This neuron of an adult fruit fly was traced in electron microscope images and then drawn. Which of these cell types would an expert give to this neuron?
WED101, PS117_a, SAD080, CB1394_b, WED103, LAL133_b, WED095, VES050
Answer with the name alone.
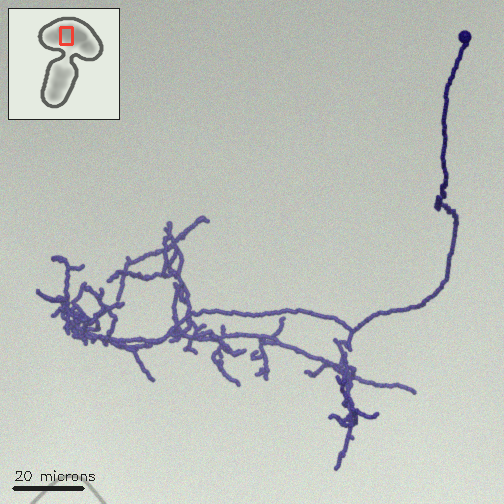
WED101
